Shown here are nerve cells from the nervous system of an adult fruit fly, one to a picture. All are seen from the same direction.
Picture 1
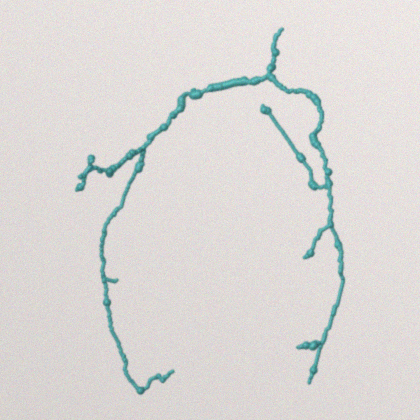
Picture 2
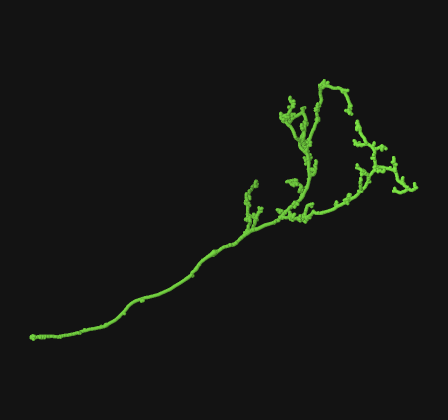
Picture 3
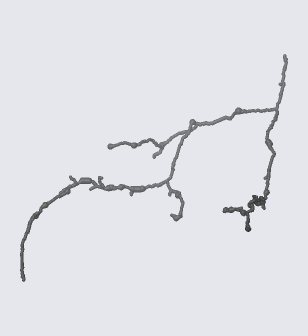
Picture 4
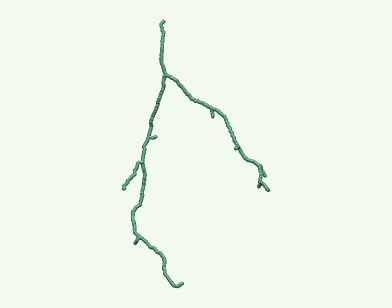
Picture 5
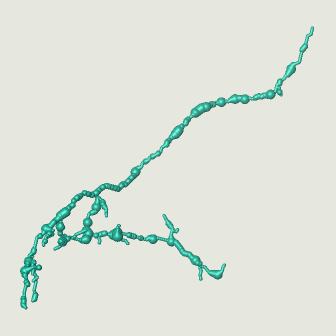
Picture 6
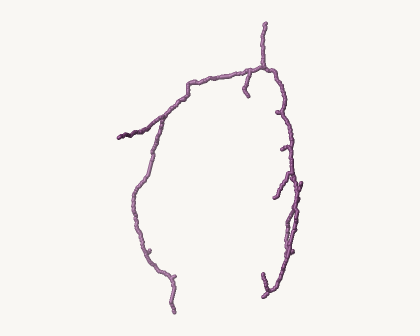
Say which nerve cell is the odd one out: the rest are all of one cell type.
Picture 2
